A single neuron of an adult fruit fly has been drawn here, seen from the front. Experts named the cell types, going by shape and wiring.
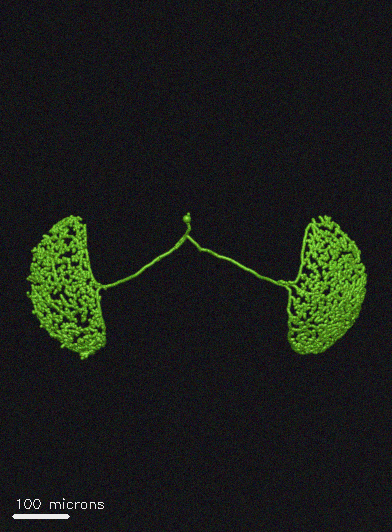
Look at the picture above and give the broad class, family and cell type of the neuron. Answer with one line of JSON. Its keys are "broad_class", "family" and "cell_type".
{"broad_class": "optic-lobe intrinsic neuron", "family": "hemilineage DM1_posterior", "cell_type": "MeVPMe13"}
